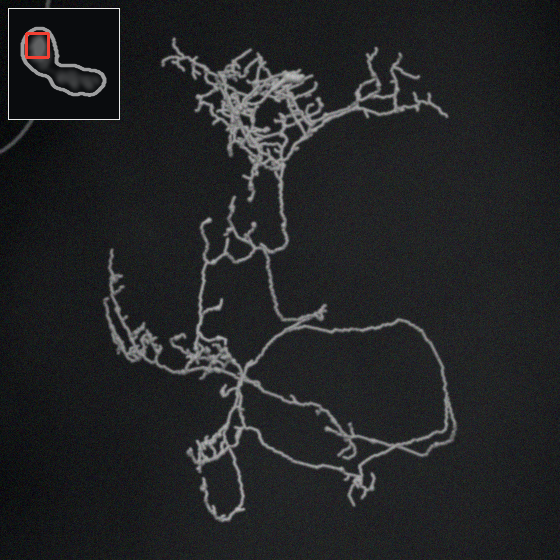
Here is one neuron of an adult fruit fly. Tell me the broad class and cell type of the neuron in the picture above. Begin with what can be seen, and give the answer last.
Its cell body lies at the top of the picture. The picture shows dozens of branch ends. This is a central-brain intrinsic neuron. Its cell type is CRE010.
